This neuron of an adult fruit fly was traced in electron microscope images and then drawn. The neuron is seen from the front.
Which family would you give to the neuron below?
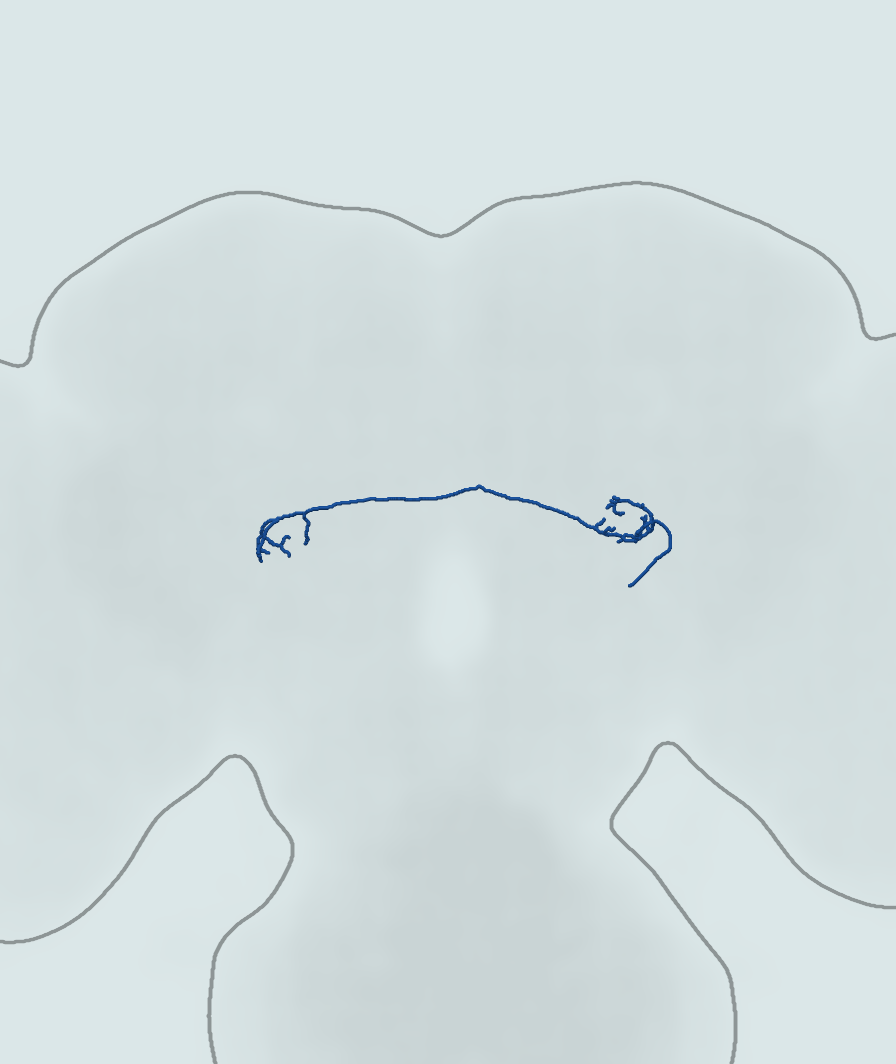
class olfactory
